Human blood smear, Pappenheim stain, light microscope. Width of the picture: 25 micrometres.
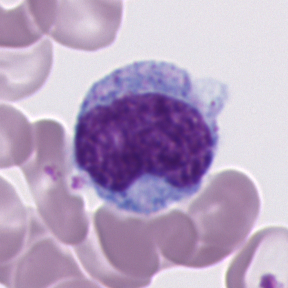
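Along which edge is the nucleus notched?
The lower edge, giving the nucleus a kidney shape about 12 by 9 micrometres.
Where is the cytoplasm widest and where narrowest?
Widest above the nucleus, narrowest on its left side, with fine pink-purple granules scattered throughout.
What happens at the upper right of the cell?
The edge bulges out into a pale, irregular projection.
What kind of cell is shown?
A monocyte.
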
